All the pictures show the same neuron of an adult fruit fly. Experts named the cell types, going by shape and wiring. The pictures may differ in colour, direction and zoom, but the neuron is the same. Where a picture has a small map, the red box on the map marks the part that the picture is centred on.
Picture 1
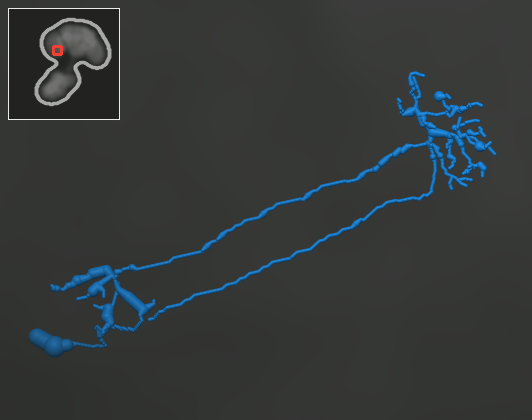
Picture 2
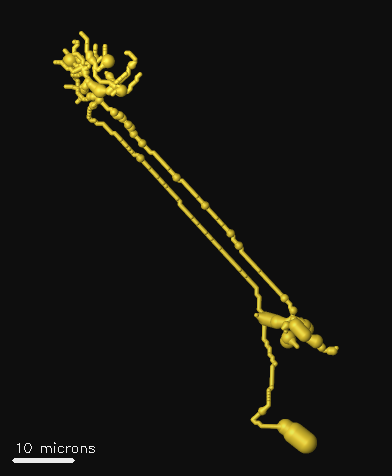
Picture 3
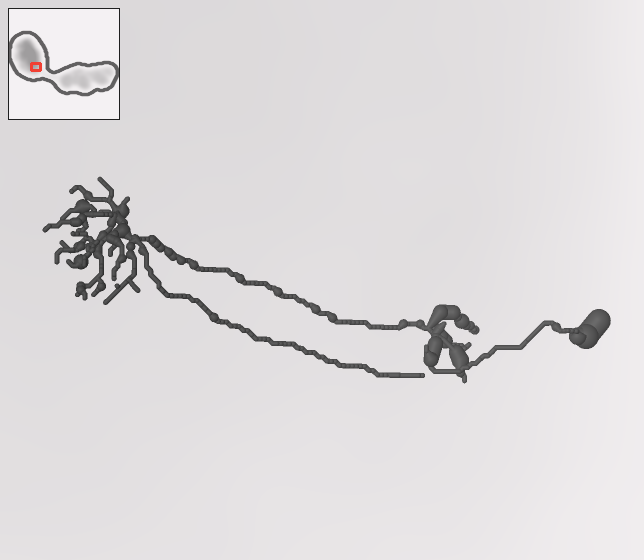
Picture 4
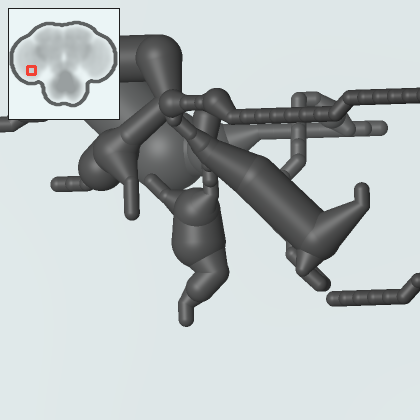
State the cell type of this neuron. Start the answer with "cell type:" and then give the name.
cell type: T5a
